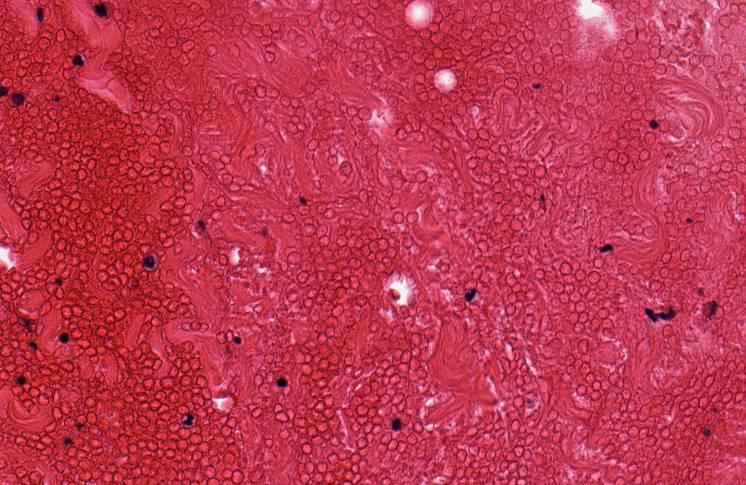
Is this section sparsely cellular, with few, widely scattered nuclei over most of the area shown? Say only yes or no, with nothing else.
Yes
